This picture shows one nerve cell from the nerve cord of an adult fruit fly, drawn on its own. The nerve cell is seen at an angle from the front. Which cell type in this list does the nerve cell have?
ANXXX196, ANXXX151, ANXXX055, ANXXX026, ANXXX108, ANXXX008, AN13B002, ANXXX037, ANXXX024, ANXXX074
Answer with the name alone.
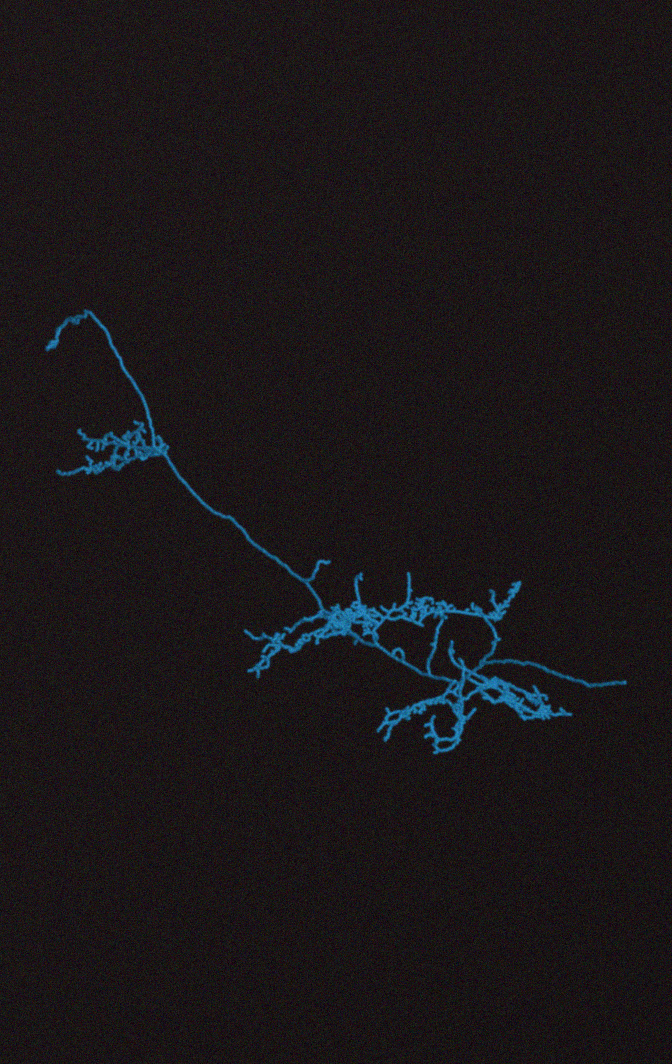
ANXXX151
